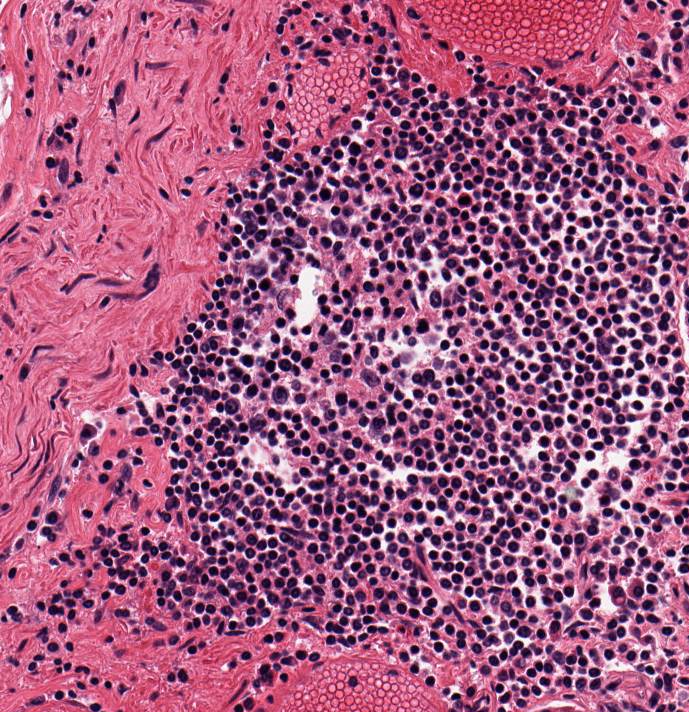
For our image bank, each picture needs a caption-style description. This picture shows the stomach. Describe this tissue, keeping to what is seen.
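Most of the centre and right is a dense, sheet-like aggregate of small lymphocytes. Their nuclei are round and darkly stained, with very scant cytoplasm around them. In the upper left there's collagen with scattered elongated, spindle-shaped nuclei. At the top right and bottom centre edges you'll catch rounded pink bundles built from many small circular profiles in a honeycomb pattern.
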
